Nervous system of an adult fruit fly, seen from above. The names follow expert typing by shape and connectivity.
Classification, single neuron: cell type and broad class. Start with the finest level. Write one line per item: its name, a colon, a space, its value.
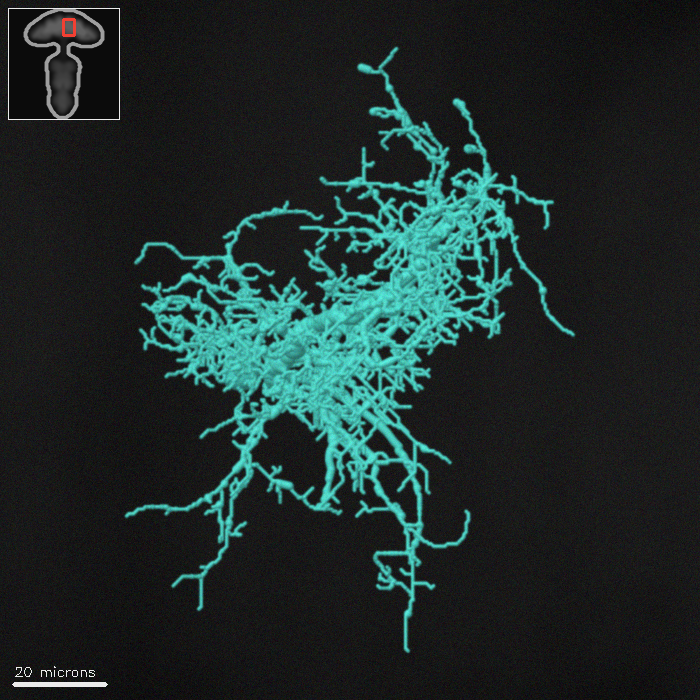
cell type: GNG494
broad class: central-brain intrinsic neuron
